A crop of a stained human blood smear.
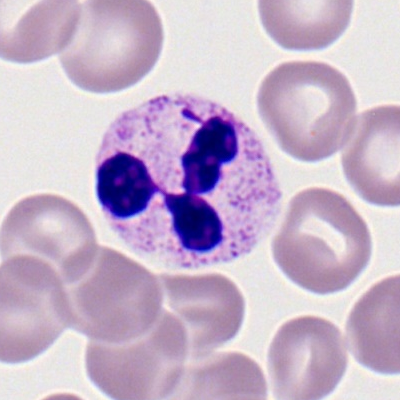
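Segmented neutrophil, the central cell. Looking at the nucleus, I count three lobes, joined to one another by thin strands. Its chromatin is dense, dark purple and clumped. And through the cytoplasm, fine purplish-pink granules are scattered all over.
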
